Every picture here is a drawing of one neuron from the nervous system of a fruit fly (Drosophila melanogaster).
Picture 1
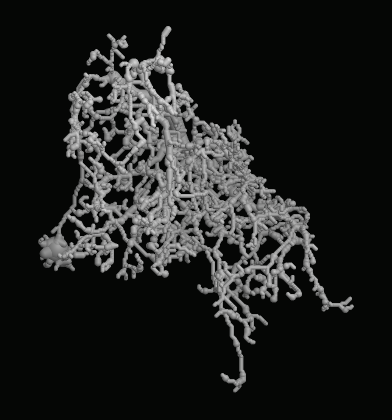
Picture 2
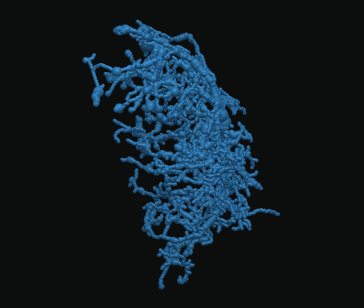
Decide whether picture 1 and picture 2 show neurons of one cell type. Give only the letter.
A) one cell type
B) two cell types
B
